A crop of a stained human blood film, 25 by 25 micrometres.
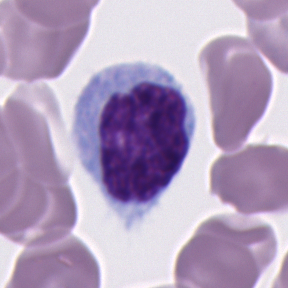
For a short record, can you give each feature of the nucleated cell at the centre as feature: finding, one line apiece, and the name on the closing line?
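Nucleus position: sitting off-centre, over toward the right side
Nucleus outline: oval, about 11 by 8 micrometres
Cell size: about 14 by 11 micrometres
Nuclear share: about 60% of the cell's area
Chromatin: dark purple, coarsely clumped
Cytoplasm: pale blue, its rim broader on the left of the nucleus than on the right
So, the name: monocyte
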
